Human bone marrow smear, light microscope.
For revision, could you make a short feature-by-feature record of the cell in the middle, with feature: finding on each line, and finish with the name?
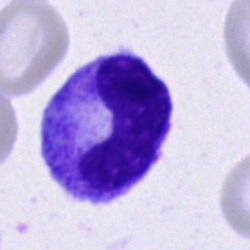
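Shape: nucleus indented like a bean, the dent facing left, as I see it
Position: nucleus sitting toward the right side of the cell
Hollow: a pale area of cytoplasm lying in the indentation
Granules: fine and purple, scattered through the cytoplasm
Conclusion: band neutrophil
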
